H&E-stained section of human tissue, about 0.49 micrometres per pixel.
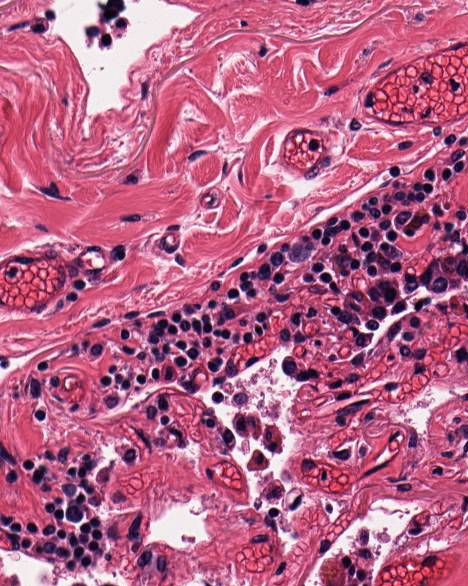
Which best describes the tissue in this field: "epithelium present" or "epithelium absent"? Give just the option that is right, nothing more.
Epithelium absent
